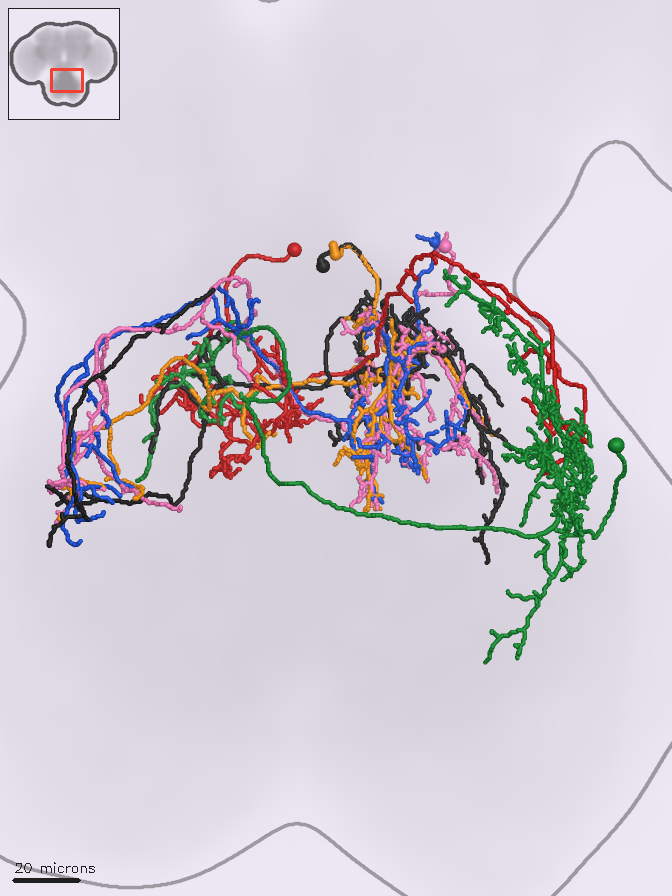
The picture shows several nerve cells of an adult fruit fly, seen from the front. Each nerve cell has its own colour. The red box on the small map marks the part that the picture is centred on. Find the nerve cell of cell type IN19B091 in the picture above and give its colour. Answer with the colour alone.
orange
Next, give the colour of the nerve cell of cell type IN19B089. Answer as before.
red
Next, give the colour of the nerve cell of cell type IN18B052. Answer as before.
blue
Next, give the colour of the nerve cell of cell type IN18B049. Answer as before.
pink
